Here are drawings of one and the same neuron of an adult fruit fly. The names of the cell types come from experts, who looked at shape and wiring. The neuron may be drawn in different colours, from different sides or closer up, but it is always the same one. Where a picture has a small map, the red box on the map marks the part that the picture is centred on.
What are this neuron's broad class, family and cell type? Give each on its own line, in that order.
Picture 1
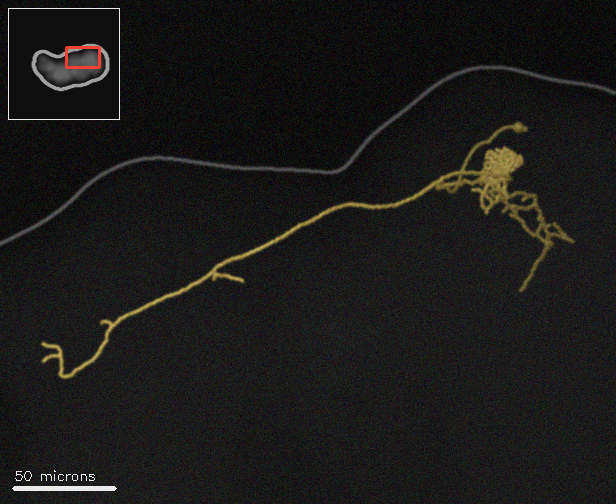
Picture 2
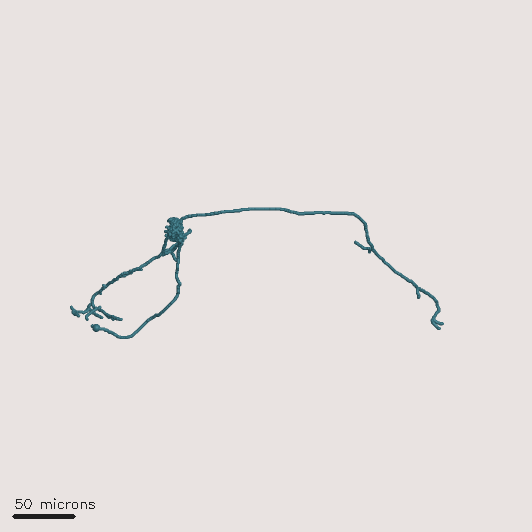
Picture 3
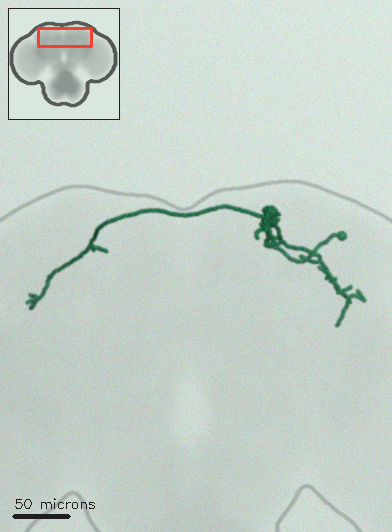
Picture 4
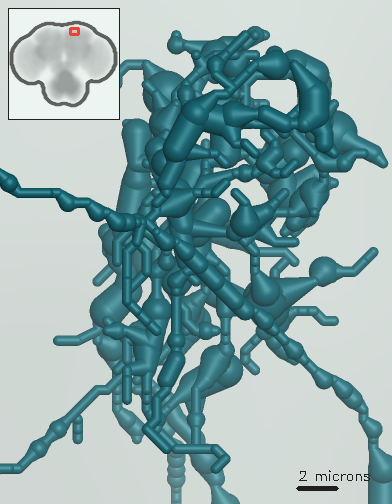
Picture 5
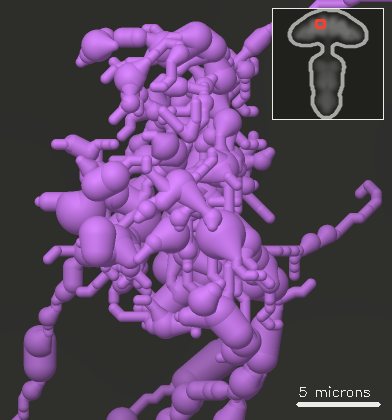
central-brain intrinsic neuron
hemilineage DL1_dorsal
MBON16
